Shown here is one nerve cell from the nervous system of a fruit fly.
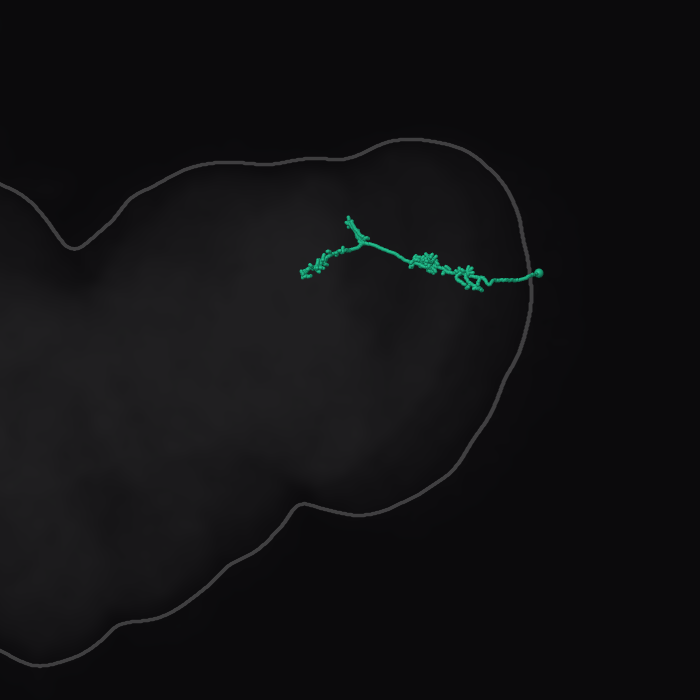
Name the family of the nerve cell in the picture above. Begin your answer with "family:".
family: TmY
